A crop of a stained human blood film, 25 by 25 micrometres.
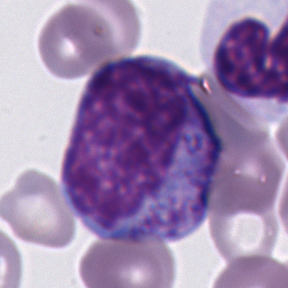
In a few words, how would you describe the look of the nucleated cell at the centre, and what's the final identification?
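Outline: roughly oval, mostly smooth. Nucleus: fills most of the cell, placed toward the upper left. Cytoplasm: crescent along the lower right side, fine purple granules scattered through it. Cell: promyelocyte.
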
